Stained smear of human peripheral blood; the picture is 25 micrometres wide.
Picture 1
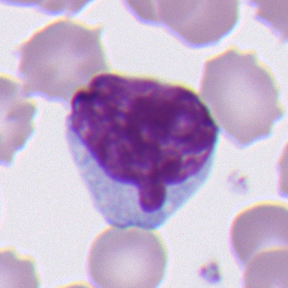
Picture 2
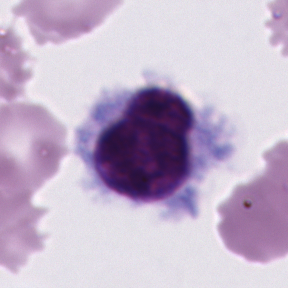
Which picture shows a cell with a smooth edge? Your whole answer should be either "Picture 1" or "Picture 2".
Picture 1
